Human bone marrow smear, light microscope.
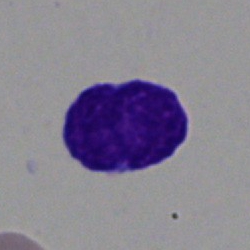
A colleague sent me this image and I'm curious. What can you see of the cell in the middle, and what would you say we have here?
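Start with the shape: this cell is oval, wider from side to side than from top to bottom. Its surface is smooth, with no projections. Now follow the nuclear outline, and you'll find a shallow notch at the top. Search the nucleus as carefully as you like; no distinct nucleolus can be seen. This is a blast.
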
